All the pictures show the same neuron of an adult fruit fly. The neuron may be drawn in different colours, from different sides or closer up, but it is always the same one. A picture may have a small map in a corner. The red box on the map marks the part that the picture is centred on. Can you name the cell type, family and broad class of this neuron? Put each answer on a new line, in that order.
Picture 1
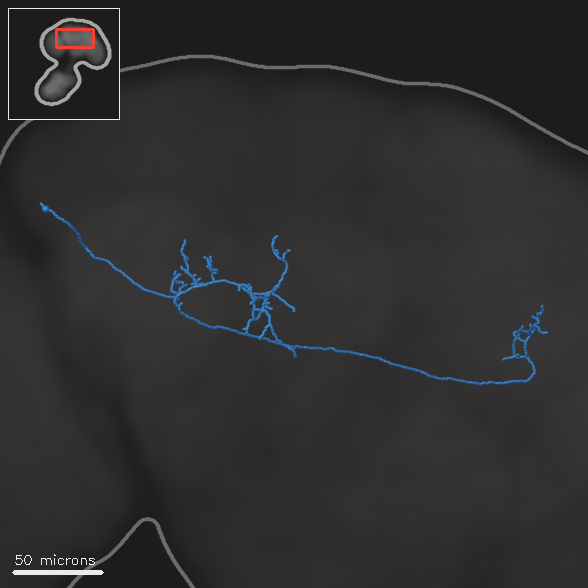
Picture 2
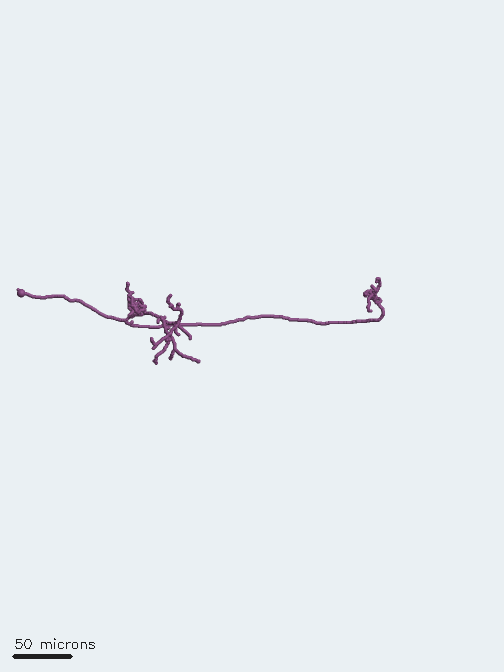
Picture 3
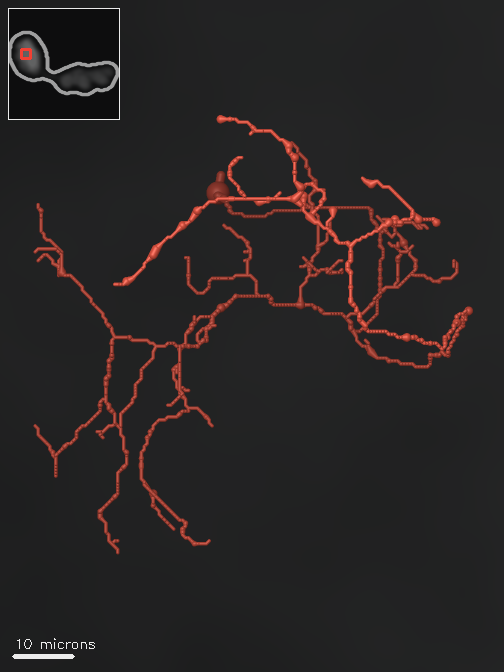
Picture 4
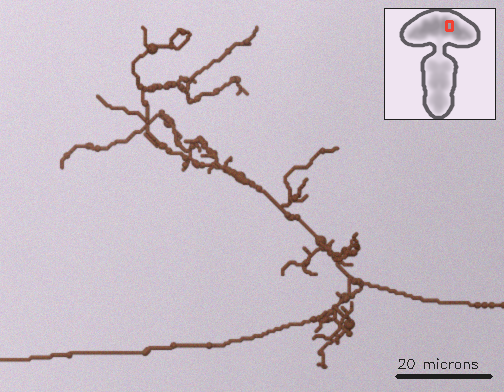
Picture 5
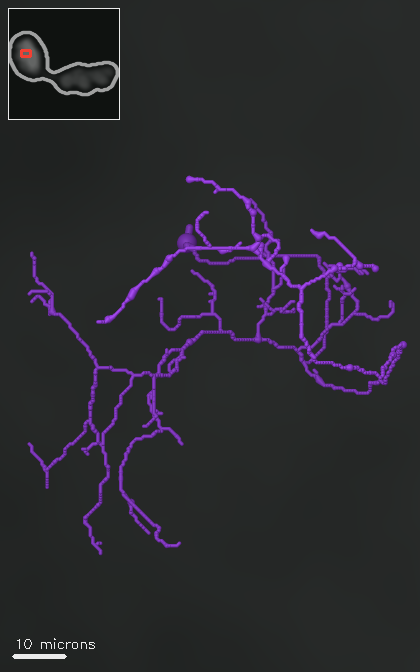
CB2514
hemilineage VLPl2_posterior
central-brain intrinsic neuron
